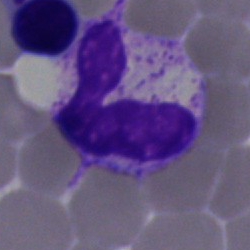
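Segmented neutrophil, central cell: the nucleus bends into two broad joined parts, one rising toward the upper left, a long lower one lying across the cell. It runs along the left and lower sides, so the widest cytoplasm, very pale and nearly colourless with a faint lilac tint, is at the upper right.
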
